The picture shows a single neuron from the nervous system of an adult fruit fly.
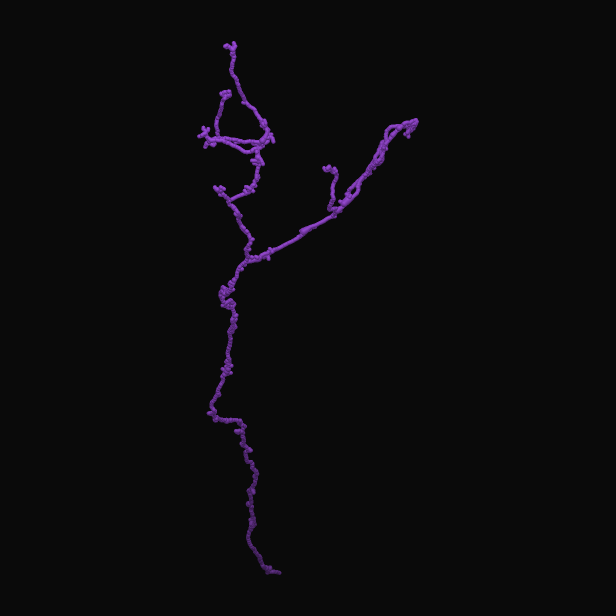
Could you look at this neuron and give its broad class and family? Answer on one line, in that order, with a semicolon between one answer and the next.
sensory neuron entering the brain; class mechanosensory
